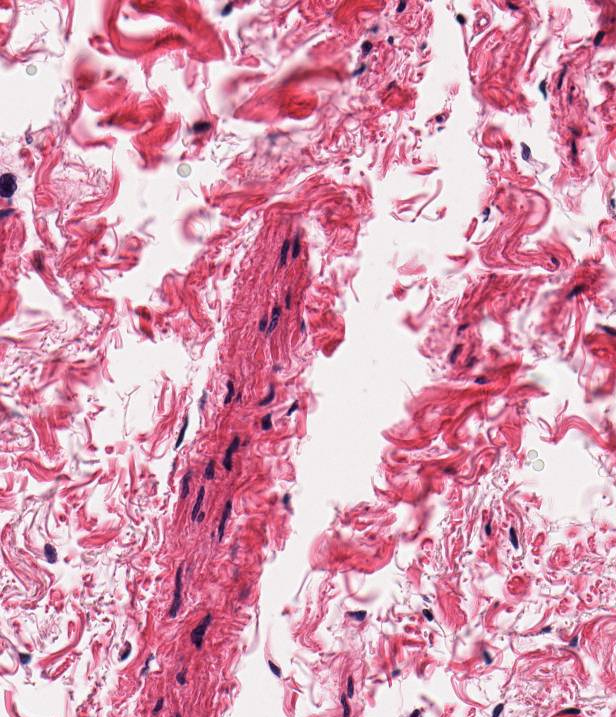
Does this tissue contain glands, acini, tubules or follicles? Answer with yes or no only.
No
